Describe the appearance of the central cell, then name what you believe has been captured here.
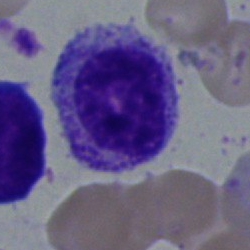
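Off-centre toward the right sits the nucleus, leaving a wider band of cytoplasm on the left. Its chromatin is dark purple and dense, crossed by a paler streak near the middle. The cytoplasm is pale lilac-blue, with fine purple granules scattered throughout it up to the cell edge. Answer: myelocyte.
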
